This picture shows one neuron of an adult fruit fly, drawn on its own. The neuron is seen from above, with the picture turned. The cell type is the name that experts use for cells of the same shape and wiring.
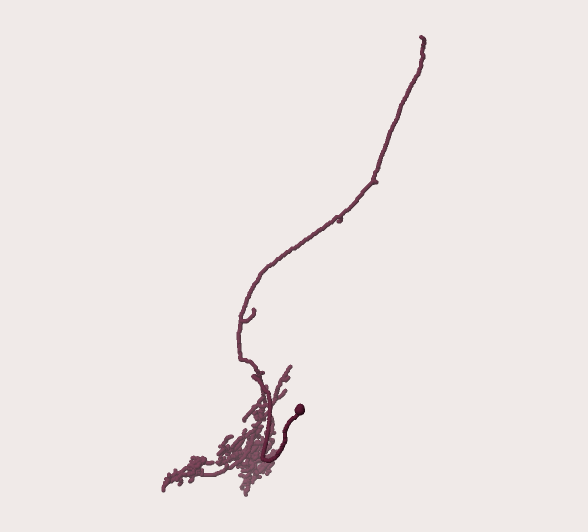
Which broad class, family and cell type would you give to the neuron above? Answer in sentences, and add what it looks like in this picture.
Its broad class is nerve-cord intrinsic neuron. The family is hemilineage 23B. The cell type is IN23B084. The cell body can be seen at the bottom of the picture. As drawn here it is taller than it is wide.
